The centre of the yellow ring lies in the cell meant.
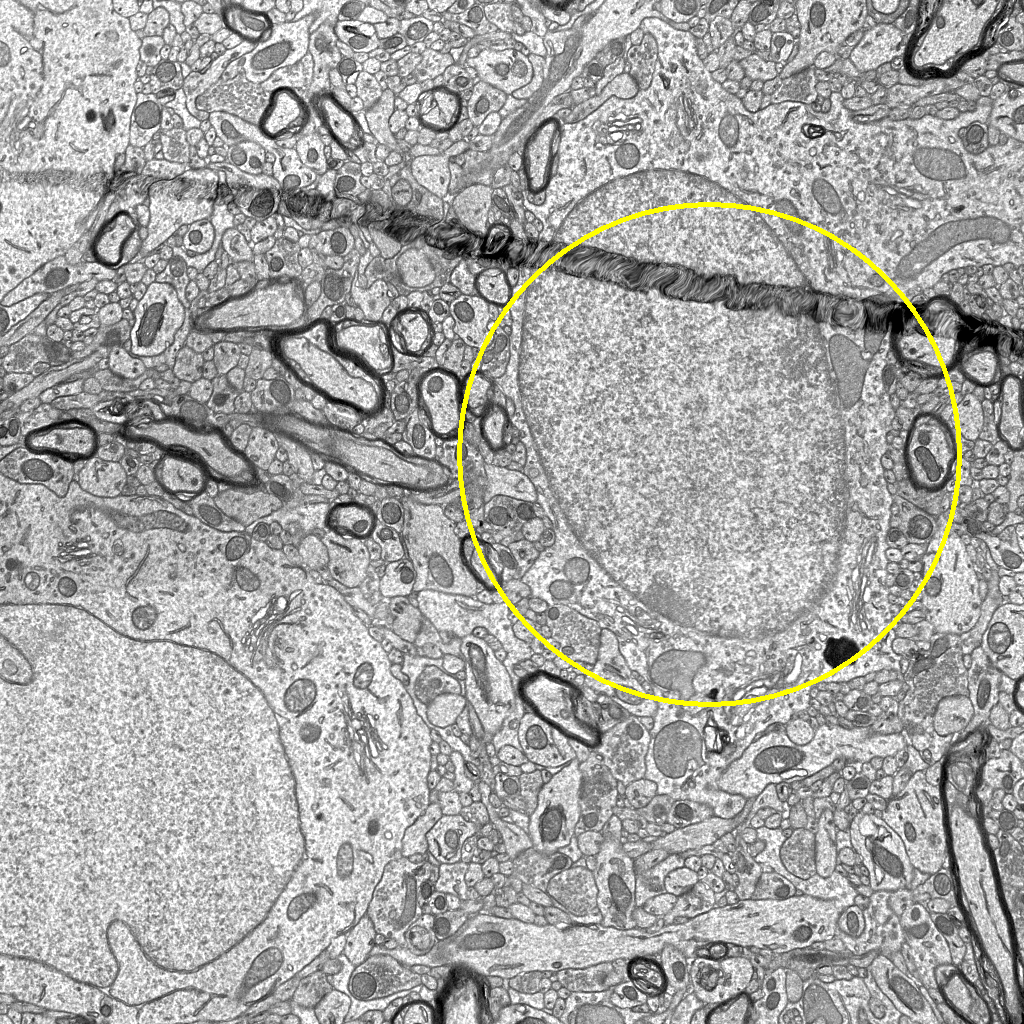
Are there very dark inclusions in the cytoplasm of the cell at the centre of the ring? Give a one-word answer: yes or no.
Yes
